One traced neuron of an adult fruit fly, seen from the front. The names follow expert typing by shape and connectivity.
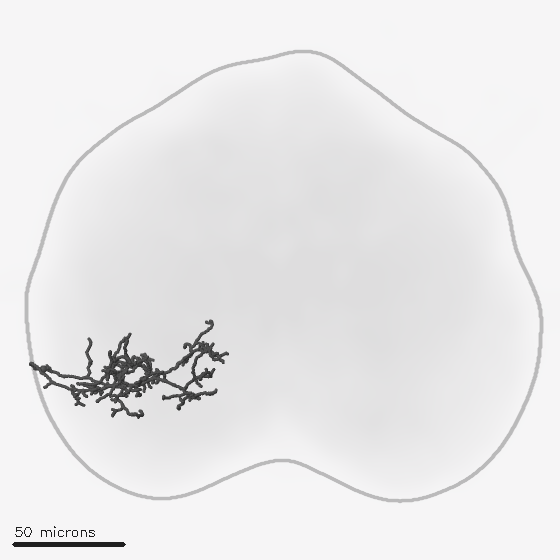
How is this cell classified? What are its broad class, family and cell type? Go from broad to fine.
nerve-cord intrinsic neuron; hemilineage 20A.22A; IN20A.22A056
